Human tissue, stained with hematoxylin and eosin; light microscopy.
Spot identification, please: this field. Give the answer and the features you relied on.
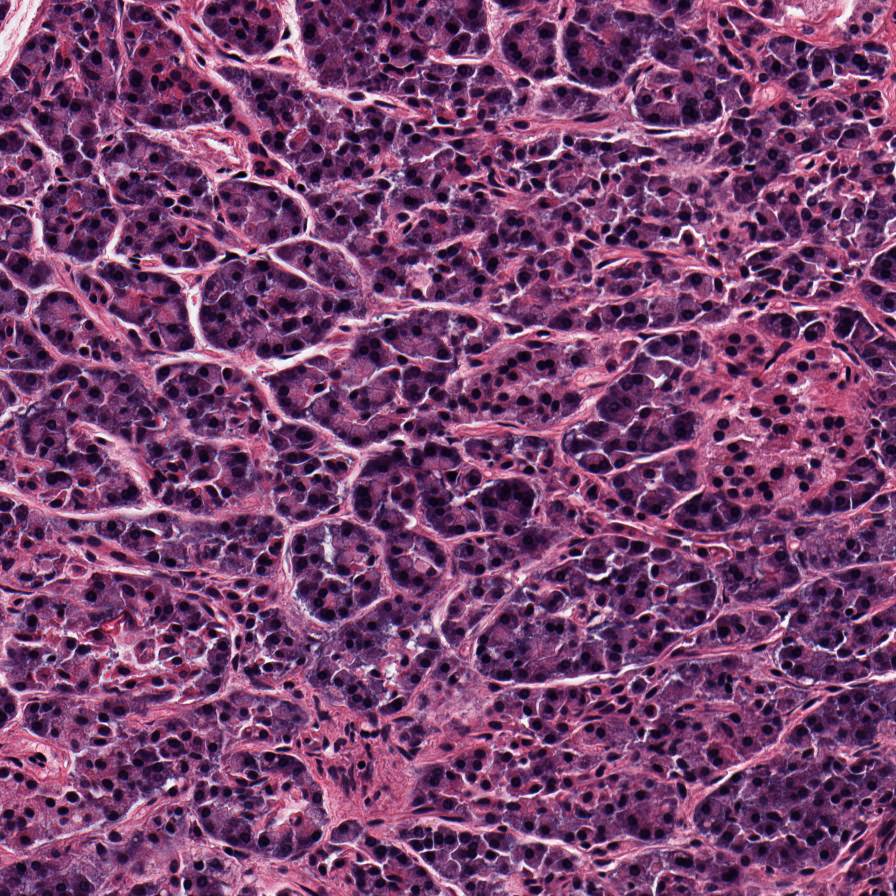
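Field: exocrine pancreas. Cells polygonal, with moderate to abundant granular purple cytoplasm; nuclei round, dark, fairly uniform.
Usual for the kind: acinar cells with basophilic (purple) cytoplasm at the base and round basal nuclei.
Also seen: rounded nests of varying size, thin pink fibrous septa between them, solid, without gland lumens.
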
